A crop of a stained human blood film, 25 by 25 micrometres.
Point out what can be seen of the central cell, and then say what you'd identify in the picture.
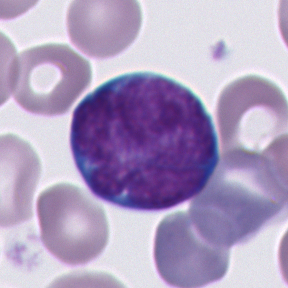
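Look closely at how little cytoplasm there is: just a thin rim around the nucleus. You will see that rim most clearly along the lower edge of the cell. Now search the cytoplasm for granules; there are none. Nor will you find any vacuoles anywhere in the cell. This is a myeloblast.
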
